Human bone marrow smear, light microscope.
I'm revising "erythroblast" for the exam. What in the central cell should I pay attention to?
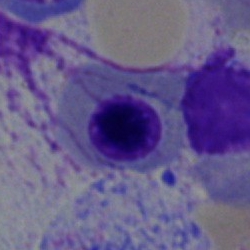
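The pale grey-blue colour of the cytoplasm fits an erythroblast.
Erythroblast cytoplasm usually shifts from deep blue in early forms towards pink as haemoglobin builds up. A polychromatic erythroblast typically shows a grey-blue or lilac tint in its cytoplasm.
The cytoplasm is also abundant, covering more area than the nucleus. The chromatin is dark and densely clumped, and the cell outline is irregular and angular.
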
